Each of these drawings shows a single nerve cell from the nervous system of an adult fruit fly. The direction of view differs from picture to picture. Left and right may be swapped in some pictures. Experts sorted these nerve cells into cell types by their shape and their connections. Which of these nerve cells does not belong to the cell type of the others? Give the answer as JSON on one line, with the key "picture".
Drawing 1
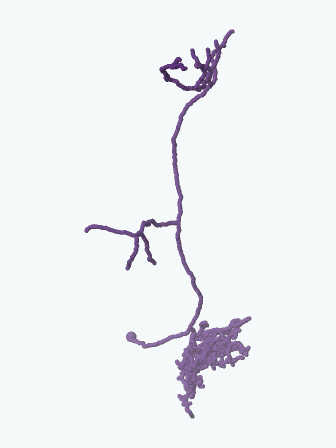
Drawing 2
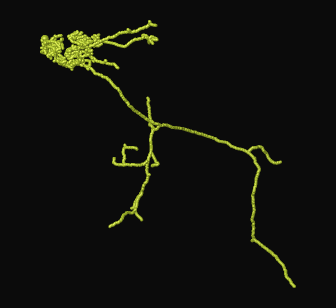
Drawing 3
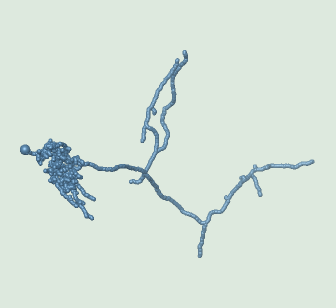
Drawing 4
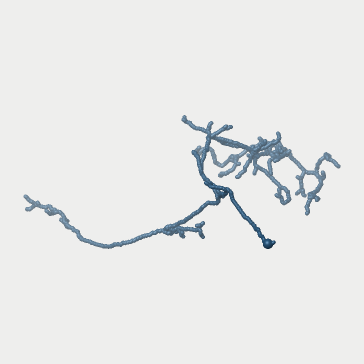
{"picture": 4}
